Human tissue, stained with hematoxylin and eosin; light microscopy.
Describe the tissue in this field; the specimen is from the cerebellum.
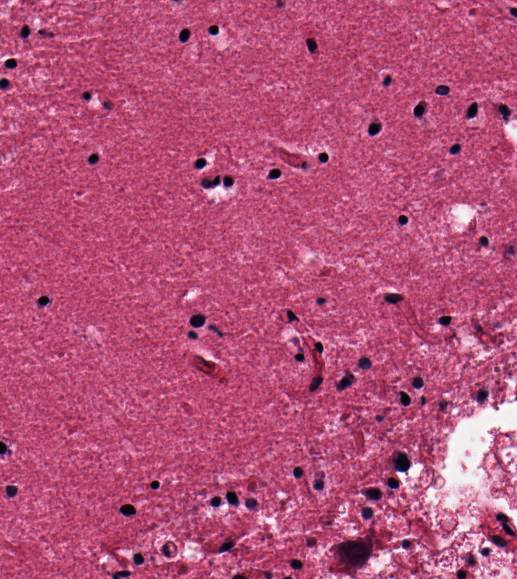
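Mostly it's a uniform, finely granular pink matrix, with cells scattered singly and no organized units. Most cells have small, round, dark-staining nuclei, little or no cytoplasm visible. They crowd more in the lower part than at the upper left. Some, like a little cluster in the upper centre, sit in small clear spaces.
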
